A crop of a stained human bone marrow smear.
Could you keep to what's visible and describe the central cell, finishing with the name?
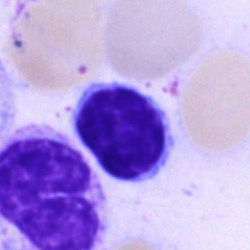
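Dense chromatin here, dark purple and coarsely clumped. I can't make out any nucleoli in the nucleus. The cytoplasm is just a thin rim, pale blue, and I see no granules in it. This one is a lymphocyte.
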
